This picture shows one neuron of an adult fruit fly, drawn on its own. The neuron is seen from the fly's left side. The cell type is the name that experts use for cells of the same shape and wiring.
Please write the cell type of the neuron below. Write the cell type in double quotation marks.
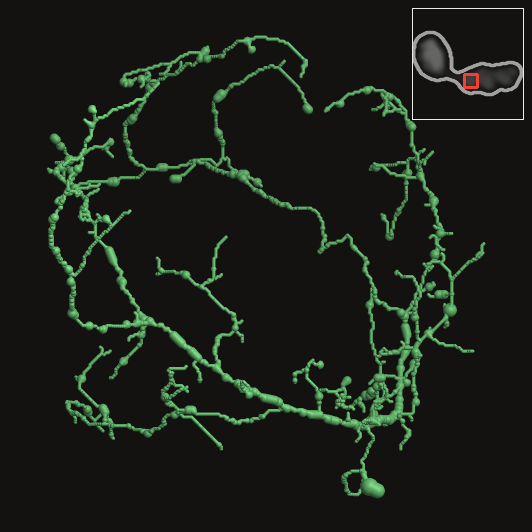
"IN04B050"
